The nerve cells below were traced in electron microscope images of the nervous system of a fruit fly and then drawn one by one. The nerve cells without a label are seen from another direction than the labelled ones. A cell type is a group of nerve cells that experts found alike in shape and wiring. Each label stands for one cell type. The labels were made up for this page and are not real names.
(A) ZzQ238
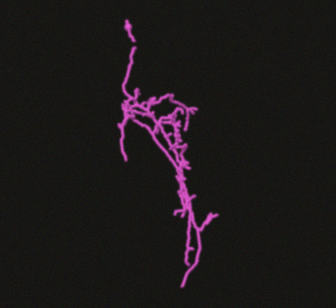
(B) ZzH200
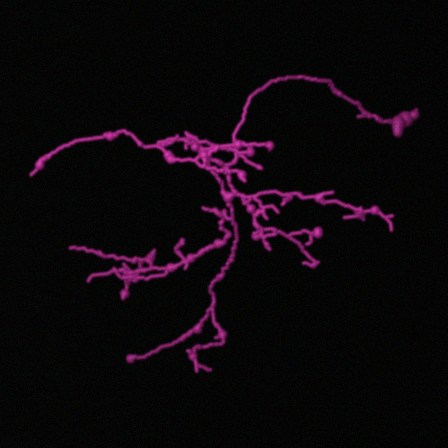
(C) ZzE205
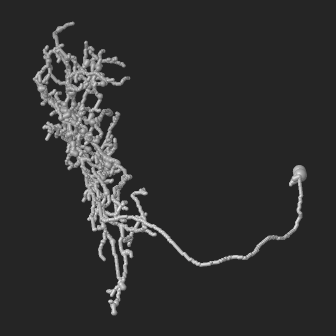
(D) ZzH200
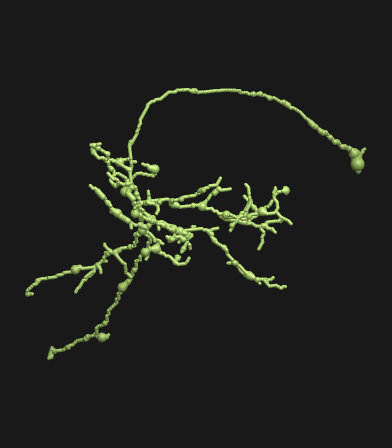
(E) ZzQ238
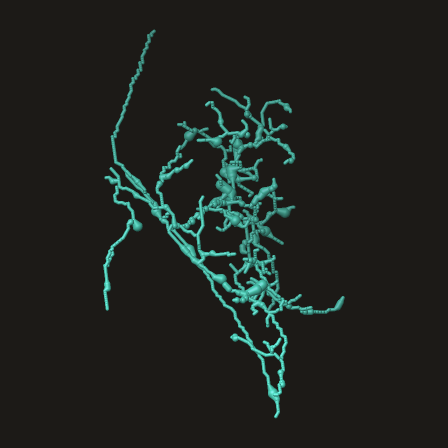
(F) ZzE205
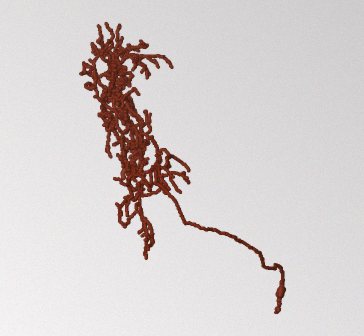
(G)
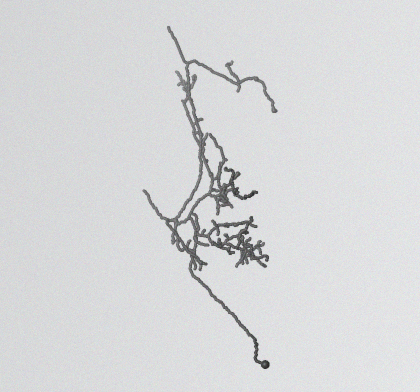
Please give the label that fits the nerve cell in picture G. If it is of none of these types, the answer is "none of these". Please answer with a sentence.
It belongs to ZzQ238.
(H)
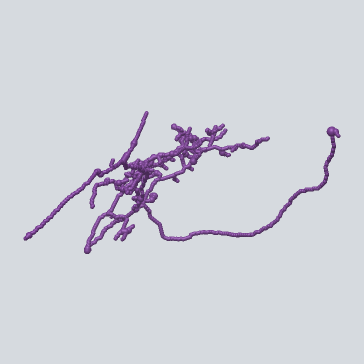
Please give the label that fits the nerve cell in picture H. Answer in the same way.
It belongs to ZzH200.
